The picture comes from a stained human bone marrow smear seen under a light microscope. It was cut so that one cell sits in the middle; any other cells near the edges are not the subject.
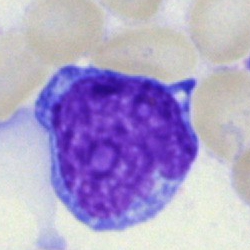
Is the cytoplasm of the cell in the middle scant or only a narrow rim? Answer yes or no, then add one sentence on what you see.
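Yes. The cytoplasm forms only a narrow rim around the nucleus.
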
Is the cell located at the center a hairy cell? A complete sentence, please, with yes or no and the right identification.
No, a blast rather than a hairy cell is the cell at the centre of the crop.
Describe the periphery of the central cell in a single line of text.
It is the contour of the cell that is irregular, being ragged or projecting outward.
